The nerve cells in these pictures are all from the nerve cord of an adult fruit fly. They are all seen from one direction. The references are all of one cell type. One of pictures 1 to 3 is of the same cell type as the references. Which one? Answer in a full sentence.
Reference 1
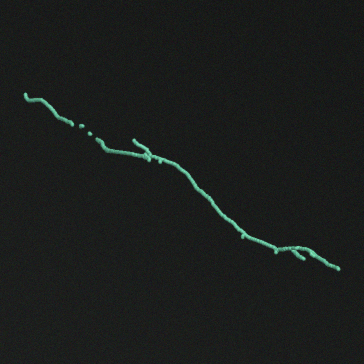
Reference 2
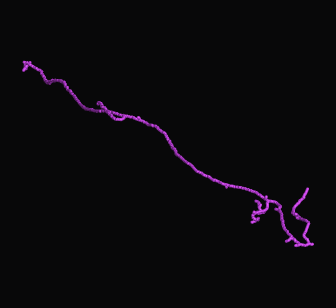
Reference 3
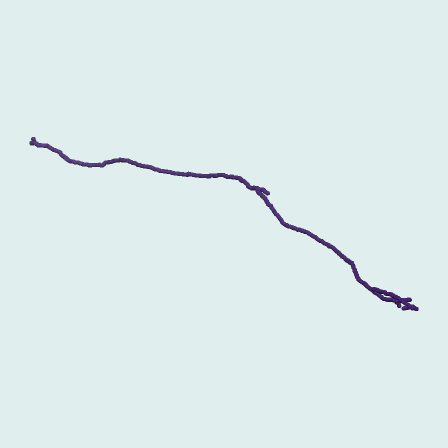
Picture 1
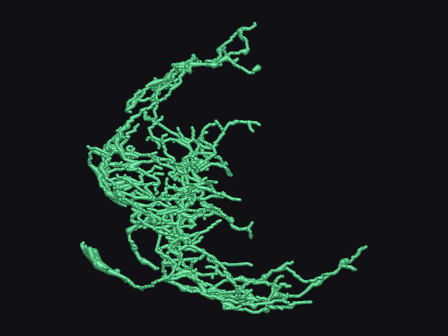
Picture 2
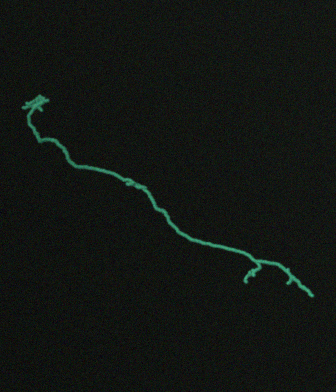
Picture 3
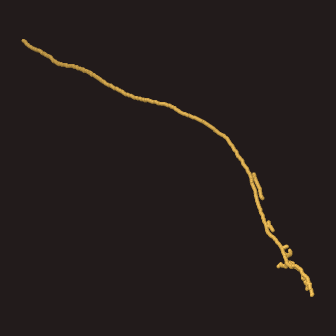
The nerve cell in picture 2 is of the same cell type.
